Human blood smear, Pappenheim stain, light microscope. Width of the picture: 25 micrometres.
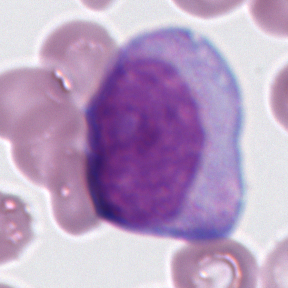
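Atypical promyelocyte, the central cell of the smear. The nucleus lies toward the left side of the cell. Its chromatin is fine and evenly dispersed rather than coarsely clumped. The cytoplasm forms a pale bluish crescent, widest on the right, and contains no vacuoles.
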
